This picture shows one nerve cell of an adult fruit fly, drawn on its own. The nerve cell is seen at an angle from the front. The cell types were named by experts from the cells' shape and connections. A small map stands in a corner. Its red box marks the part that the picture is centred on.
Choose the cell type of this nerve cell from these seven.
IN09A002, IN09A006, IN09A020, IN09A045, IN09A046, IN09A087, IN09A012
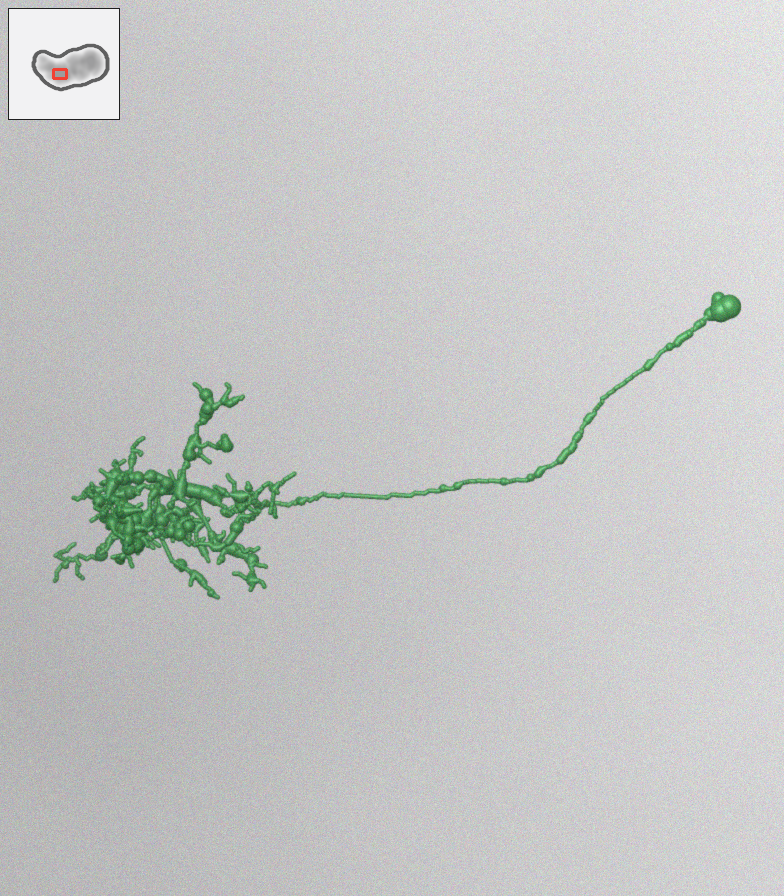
IN09A087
